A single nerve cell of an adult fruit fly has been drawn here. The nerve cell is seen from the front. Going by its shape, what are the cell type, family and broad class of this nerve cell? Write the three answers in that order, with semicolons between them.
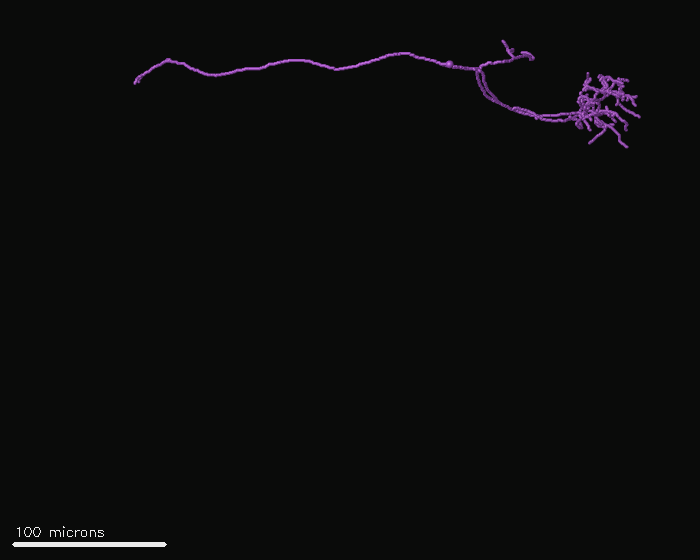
CB2934; hemilineage LHd1; central-brain intrinsic neuron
